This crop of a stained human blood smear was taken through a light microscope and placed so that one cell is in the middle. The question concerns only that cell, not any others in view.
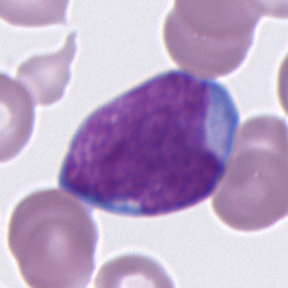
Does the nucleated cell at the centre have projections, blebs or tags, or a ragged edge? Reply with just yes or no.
No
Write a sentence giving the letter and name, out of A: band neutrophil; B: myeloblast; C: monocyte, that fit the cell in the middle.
Option B is correct; the cell in the middle is a myeloblast.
